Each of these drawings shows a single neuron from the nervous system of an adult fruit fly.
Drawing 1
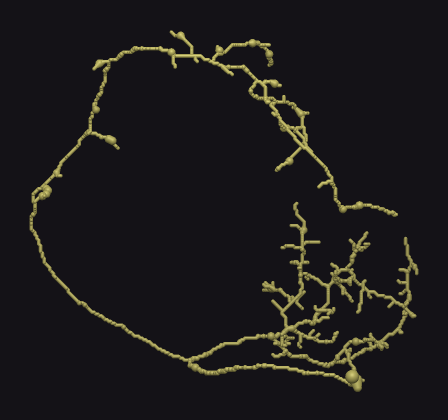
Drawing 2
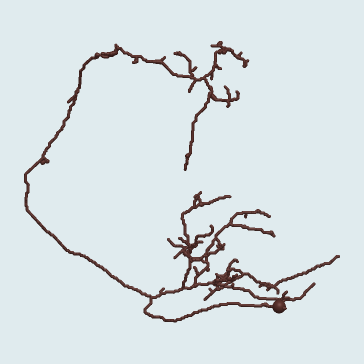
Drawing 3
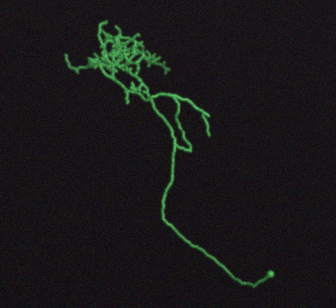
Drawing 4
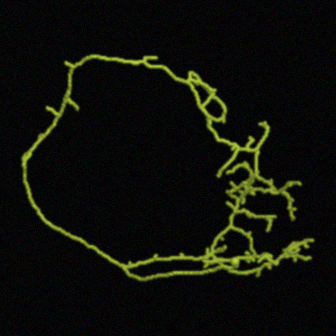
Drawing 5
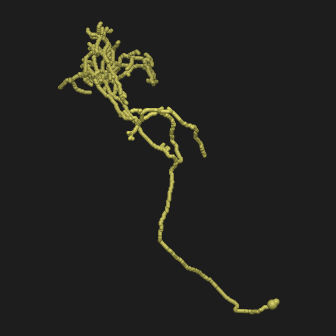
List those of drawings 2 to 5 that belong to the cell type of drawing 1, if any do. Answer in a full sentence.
Drawing 2 and drawing 4 are of the same cell type.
